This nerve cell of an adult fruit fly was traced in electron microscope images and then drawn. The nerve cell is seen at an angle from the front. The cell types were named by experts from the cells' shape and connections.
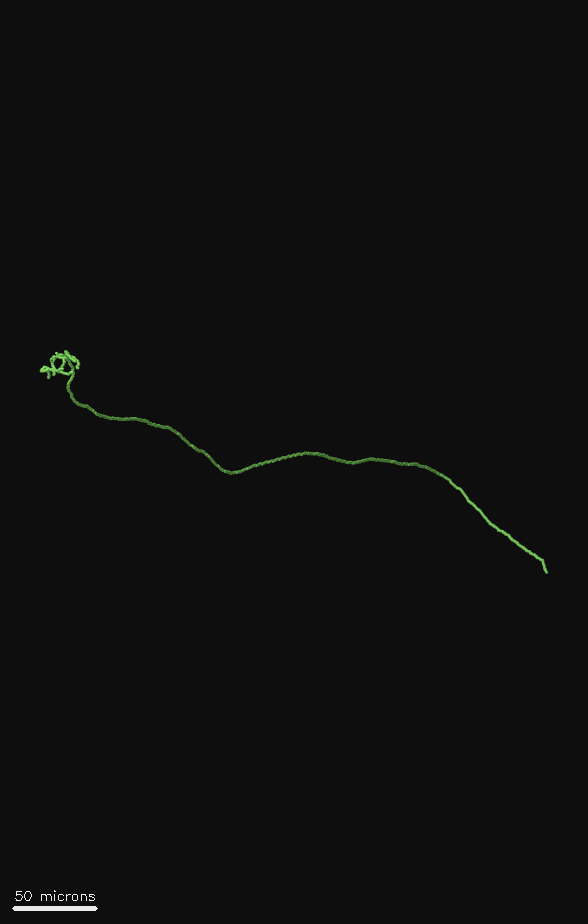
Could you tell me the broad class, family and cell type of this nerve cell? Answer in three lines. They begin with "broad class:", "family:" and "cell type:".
broad class: sensory neuron ascending to the brain
family: class gustatory
cell type: LgAG7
